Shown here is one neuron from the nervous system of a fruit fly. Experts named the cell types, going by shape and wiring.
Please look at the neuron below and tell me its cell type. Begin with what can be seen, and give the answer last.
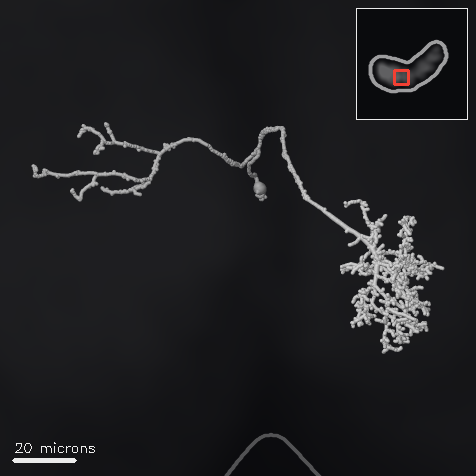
Its cell body lies in the middle of the picture. By the scale bar it is about 140 microns wide in this view. This is a visual projection neuron. Its cell type is LC4.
